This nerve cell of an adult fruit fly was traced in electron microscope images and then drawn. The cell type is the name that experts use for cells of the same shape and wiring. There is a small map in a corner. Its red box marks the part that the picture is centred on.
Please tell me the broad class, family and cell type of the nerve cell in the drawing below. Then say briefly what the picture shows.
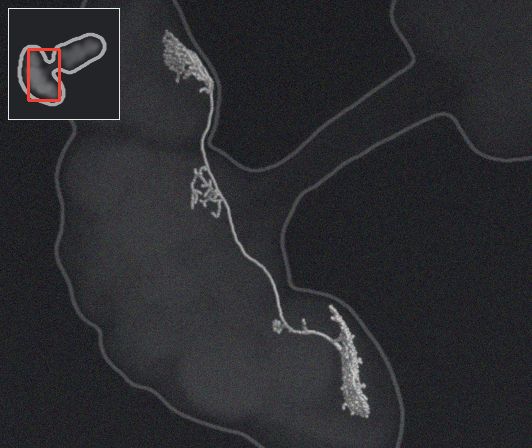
It is a visual projection neuron. The family is LPT. Its cell type is LPT50. It is in the brain and does not reach the nerve cord. As drawn here it is taller than it is wide.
